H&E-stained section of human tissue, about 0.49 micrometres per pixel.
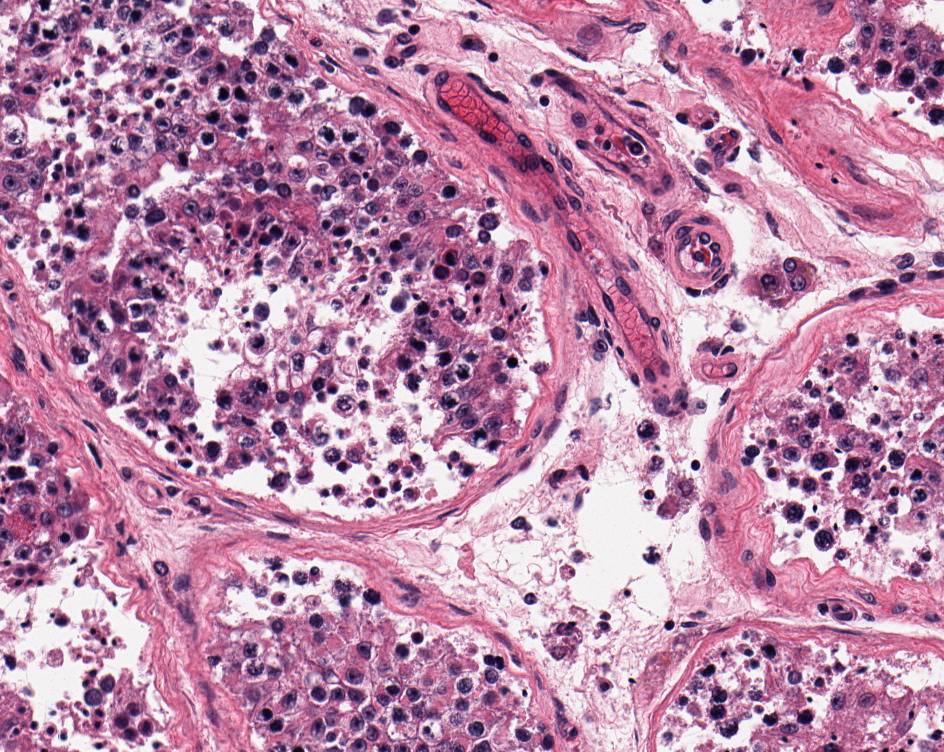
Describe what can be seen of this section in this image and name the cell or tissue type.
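The units hold loosely arranged cells with round nuclei, many small and densely dark. The big upper-left one has a pale central space with loose cells and wispy debris. Small blood vessels with red cells sit in the stroma between units, upper centre. Central interstitial tissue is pale, loose and wispy, with only a few cells. It's testis.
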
